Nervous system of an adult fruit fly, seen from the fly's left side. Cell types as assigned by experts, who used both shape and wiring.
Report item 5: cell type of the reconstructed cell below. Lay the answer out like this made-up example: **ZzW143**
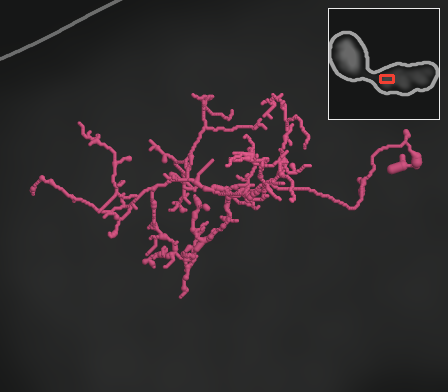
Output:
**IN21A049**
